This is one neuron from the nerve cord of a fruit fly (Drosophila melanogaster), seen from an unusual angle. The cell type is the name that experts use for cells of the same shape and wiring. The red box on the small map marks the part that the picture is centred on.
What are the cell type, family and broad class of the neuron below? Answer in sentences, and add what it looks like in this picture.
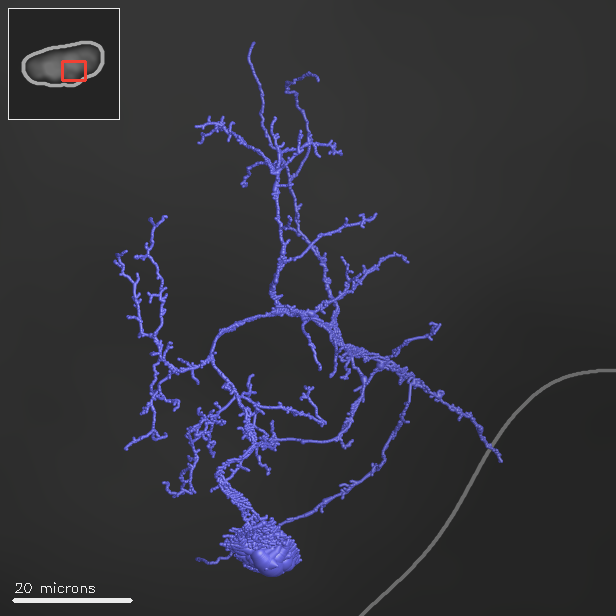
The cell type is MNml83. The family is hemilineage 15B. This is a motor neuron of the nerve cord. By the scale bar it is about 90 microns tall in this view. Dozens of branch ends can be seen.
